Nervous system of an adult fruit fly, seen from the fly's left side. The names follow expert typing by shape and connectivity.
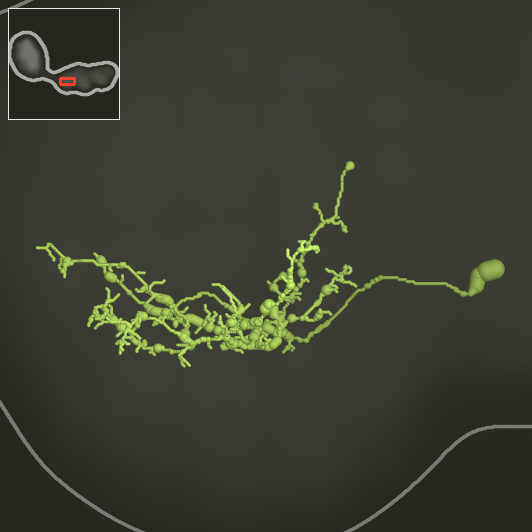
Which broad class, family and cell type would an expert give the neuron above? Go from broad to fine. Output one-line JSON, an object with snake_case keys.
{"broad_class": "nerve-cord intrinsic neuron", "family": "hemilineage 20A.22A", "cell_type": "IN20A.22A052"}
